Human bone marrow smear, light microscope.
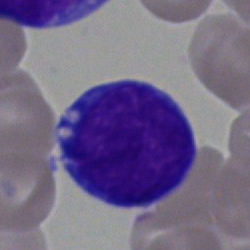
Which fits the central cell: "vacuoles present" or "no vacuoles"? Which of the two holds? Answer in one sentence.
This cell shows one or more clear vacuoles in its cytoplasm.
